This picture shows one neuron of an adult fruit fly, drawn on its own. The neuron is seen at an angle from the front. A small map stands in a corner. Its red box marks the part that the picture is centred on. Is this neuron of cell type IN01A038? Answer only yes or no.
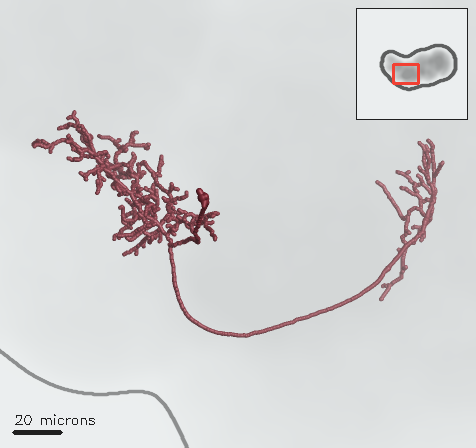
yes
